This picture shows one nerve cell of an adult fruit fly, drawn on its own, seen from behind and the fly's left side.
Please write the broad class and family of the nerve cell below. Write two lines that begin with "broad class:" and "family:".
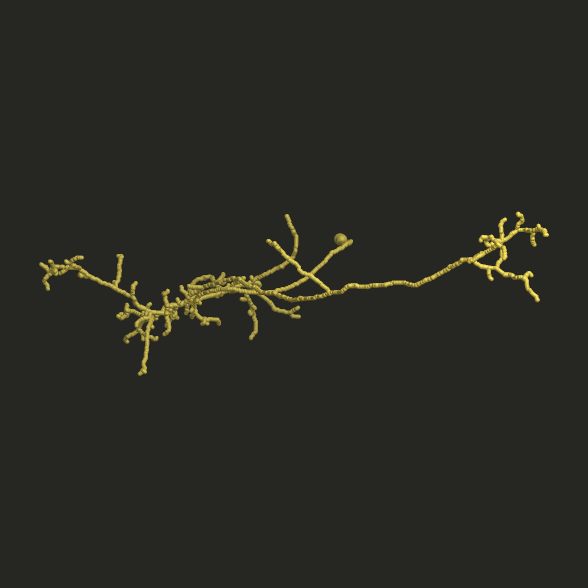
broad class: nerve-cord intrinsic neuron
family: hemilineage 11A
